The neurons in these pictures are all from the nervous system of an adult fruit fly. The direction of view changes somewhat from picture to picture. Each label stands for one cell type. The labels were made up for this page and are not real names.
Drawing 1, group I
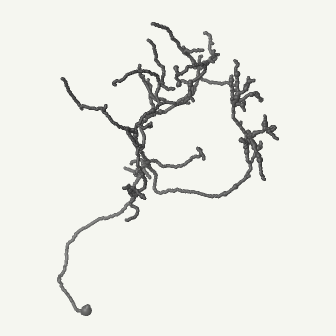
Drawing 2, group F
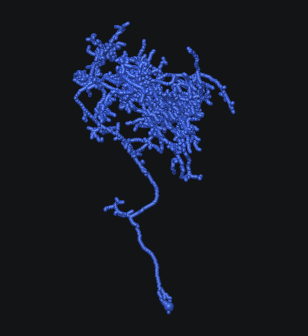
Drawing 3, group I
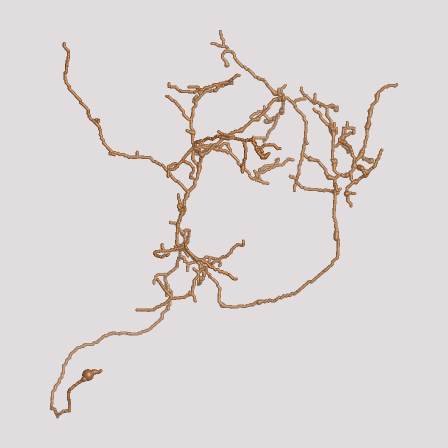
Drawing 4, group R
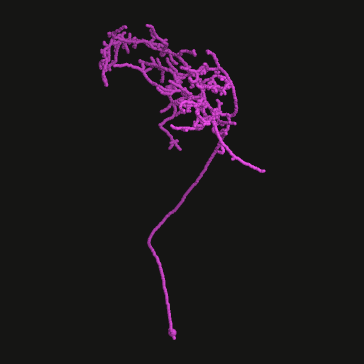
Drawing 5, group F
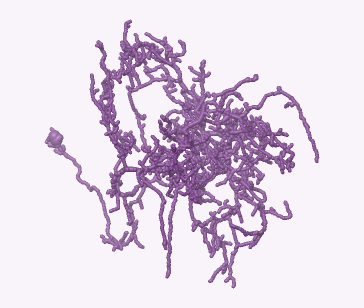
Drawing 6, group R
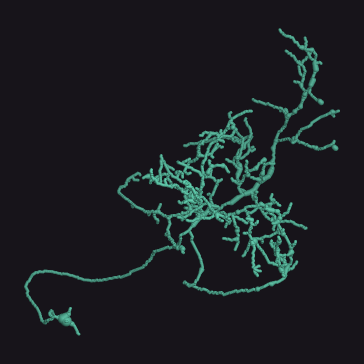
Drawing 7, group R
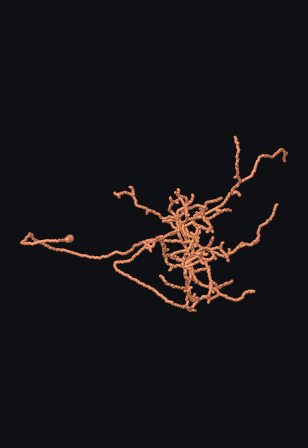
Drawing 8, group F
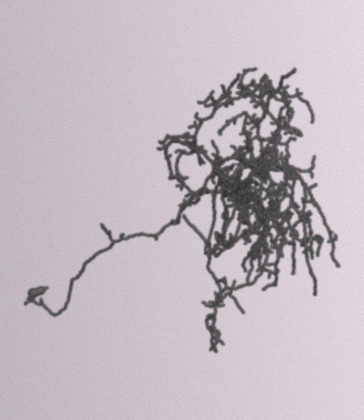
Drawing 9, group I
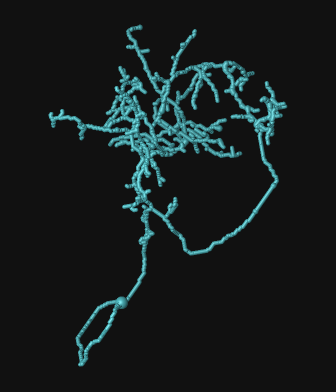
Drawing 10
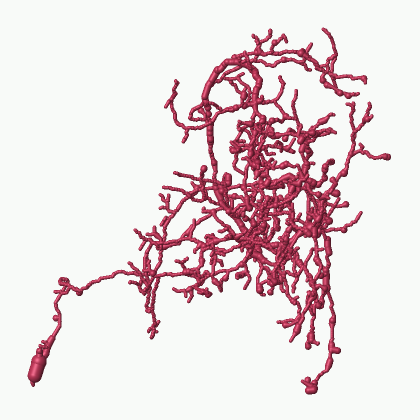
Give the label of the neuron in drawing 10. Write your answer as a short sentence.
It belongs to group F.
